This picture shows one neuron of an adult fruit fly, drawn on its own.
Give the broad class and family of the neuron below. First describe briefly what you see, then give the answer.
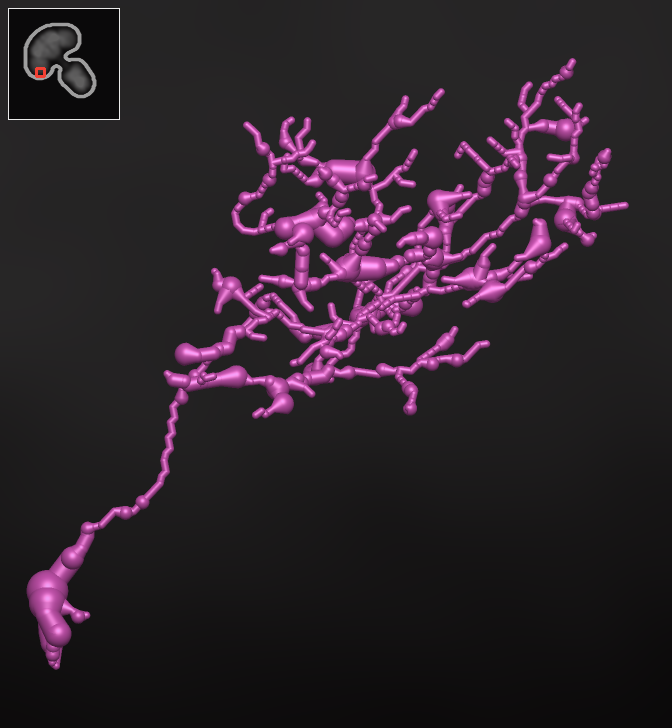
The picture shows dozens of branch ends. As drawn here it is about as wide as it is tall. Its broad class is optic-lobe intrinsic neuron. The family is Dm.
